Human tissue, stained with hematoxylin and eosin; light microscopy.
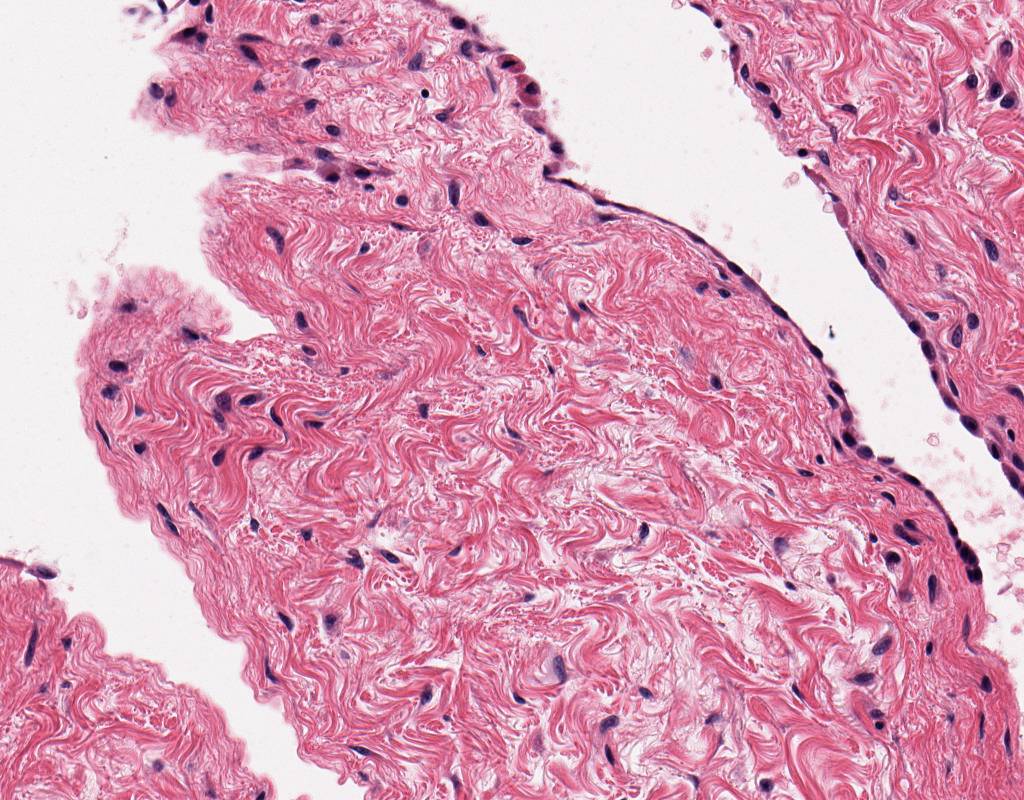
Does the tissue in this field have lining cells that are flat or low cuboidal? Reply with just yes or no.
Yes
